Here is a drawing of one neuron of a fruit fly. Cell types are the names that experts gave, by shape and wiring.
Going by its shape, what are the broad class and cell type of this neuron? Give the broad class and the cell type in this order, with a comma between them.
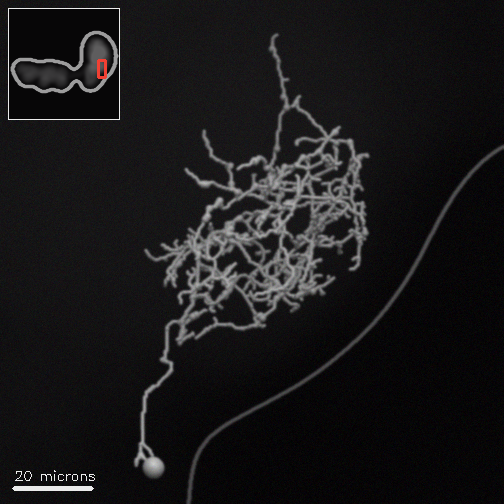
central-brain intrinsic neuron, CB3104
